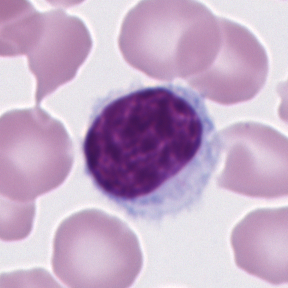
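Hairy cell at the centre of a stained smear of human peripheral blood. Its nucleus is a smooth oval, with neither lobes nor a notch. The chromatin is dark purple and coarsely clumped, with paler streaks between the clumps. No coarse granules are present in the cytoplasm. The outer edge of this hairy cell is finely ragged rather than sharply smooth.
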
